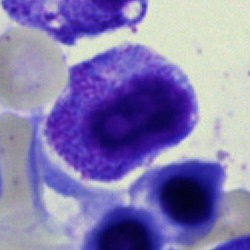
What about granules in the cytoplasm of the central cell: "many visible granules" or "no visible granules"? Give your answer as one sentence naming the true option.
A large number of visible granules lies in the cytoplasm of this cell.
